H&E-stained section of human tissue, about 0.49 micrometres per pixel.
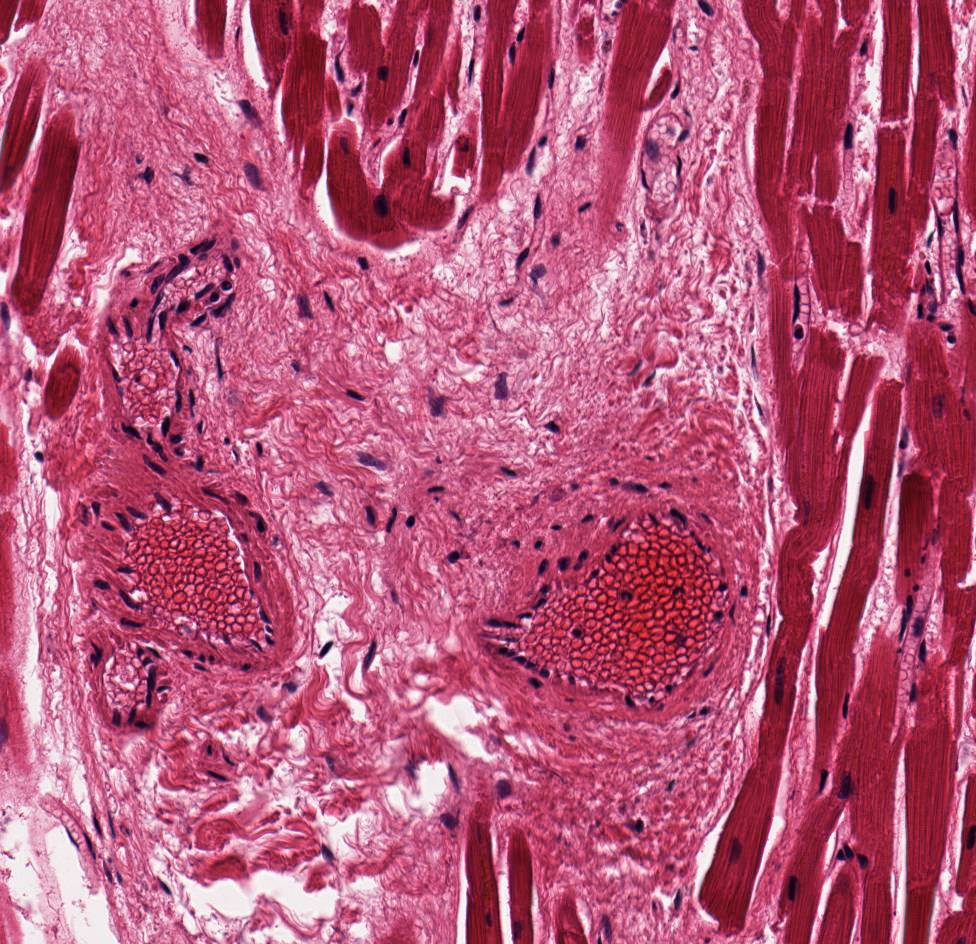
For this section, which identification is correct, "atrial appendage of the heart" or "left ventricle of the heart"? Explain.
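Atrial appendage of the heart.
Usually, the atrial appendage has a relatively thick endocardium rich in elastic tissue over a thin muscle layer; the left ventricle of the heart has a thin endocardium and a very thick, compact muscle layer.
A broad band of loose, wavy, pale pink collagen fibres with scattered elongated nuclei runs down the middle, with muscle fibres along the top and right side. These are deep red and striated.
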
